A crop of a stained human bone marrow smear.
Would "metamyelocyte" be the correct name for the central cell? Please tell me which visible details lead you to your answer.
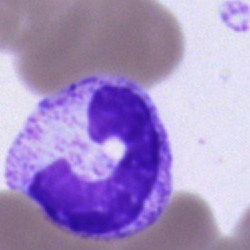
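Taken feature by feature: the cell outline is roughly round. The nucleus is bent into a C shape that opens to the left.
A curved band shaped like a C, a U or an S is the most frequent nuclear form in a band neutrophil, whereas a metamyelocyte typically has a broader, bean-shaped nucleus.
The nuclear shape therefore speaks for band neutrophil and against metamyelocyte. The chromatin is dense and dark purple, and no nucleoli are visible.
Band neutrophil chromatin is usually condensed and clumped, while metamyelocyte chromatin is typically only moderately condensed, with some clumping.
Dense chromatin accords better with band neutrophil. The name metamyelocyte does not fit; the cell is a band neutrophil.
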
